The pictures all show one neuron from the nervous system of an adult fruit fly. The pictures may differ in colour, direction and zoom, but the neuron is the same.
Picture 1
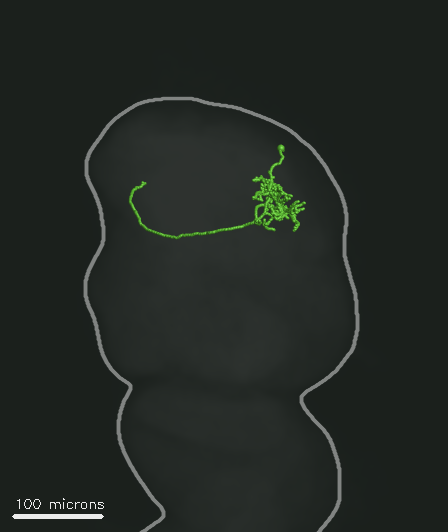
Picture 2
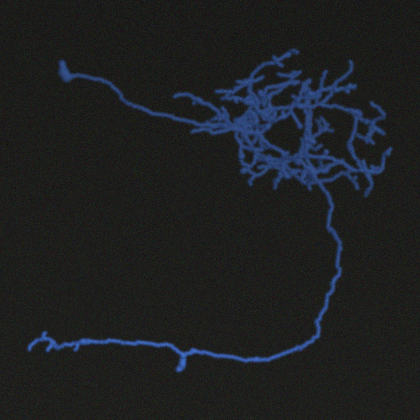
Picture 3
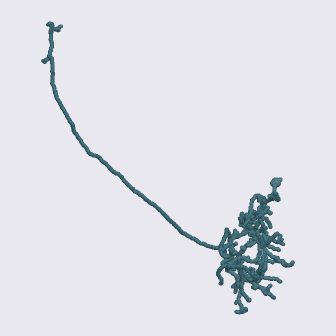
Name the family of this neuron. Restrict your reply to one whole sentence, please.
For this neuron, the family is hemilineage ALl1_ventral.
